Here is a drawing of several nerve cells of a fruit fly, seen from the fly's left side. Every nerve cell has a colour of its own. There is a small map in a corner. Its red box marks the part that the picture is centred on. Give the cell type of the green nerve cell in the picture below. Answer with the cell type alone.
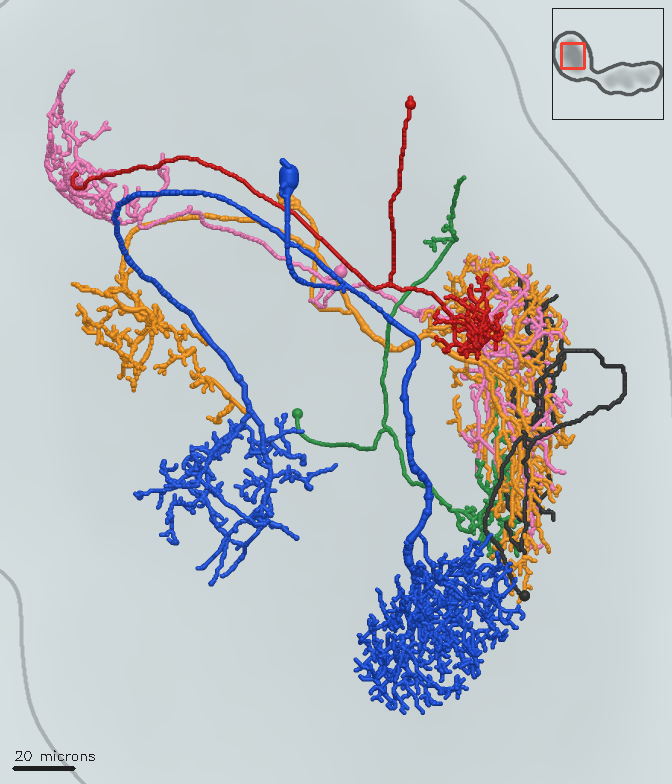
LC27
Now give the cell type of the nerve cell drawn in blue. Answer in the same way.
LT51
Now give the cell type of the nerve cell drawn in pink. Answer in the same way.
LoVP76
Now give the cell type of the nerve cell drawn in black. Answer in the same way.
Li18b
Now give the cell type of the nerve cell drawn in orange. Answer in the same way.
LC33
